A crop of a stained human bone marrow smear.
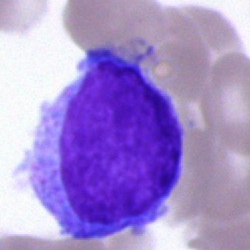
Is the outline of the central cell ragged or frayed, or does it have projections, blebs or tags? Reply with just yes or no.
Yes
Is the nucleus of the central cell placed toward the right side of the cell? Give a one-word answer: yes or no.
Yes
